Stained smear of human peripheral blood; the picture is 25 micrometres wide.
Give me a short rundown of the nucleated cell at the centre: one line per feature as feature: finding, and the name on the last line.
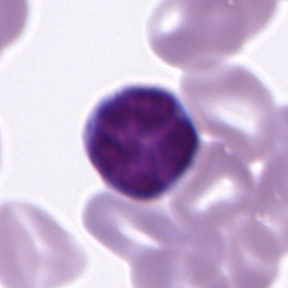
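Cell size: about 10 micrometres across, by my reckoning
Nucleus: round in outline, about 9 micrometres across
Chromatin: dark purple, coarsely clumped
Nucleolus: none distinct that I can make out
Vacuoles: none visible anywhere in the cell
Edge: smooth, no projections
Name: typical lymphocyte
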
